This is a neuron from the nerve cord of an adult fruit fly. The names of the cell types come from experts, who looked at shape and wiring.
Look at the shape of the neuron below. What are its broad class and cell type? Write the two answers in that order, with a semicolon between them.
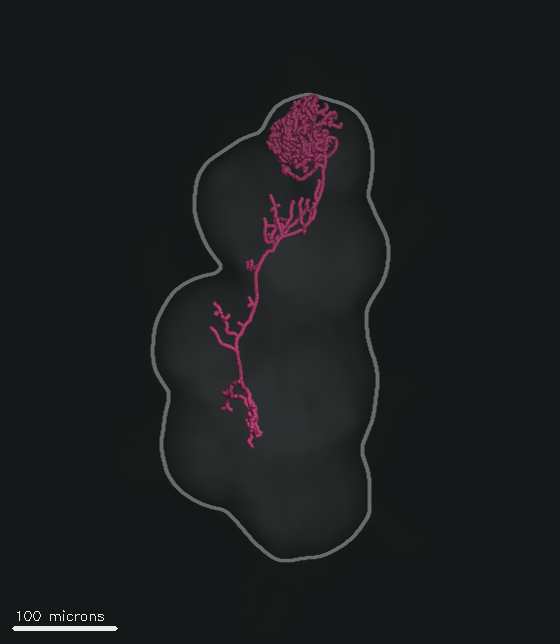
nerve-cord intrinsic neuron; INXXX126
